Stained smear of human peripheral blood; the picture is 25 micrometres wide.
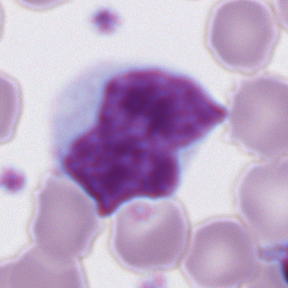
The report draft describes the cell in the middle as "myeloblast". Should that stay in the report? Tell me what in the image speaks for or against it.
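Chromatin: dark purple and patchy, darker clumps among paler areas; goes with typical lymphocyte, against myeloblast.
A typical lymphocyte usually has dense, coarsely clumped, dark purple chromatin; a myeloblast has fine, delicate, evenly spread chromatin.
Cytoplasm: pale grey-blue, mostly on the upper-left side of the nucleus, no granules visible; the colour goes with typical lymphocyte.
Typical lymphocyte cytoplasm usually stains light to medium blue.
Nucleus: tapers to a point on the right; fills about 70% of the cell's area. Size: about 15 by 13 micrometres; red cells press against the lower and right edges. Verdict: not myeloblast; typical lymphocyte.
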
